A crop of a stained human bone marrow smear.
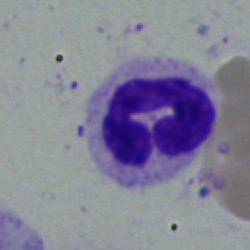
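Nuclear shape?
Thick curved band, bent into a horseshoe, open side facing downward.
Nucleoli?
None visible.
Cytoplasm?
Only fine faint granules; no large orange-red granules; no vacuoles.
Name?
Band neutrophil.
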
